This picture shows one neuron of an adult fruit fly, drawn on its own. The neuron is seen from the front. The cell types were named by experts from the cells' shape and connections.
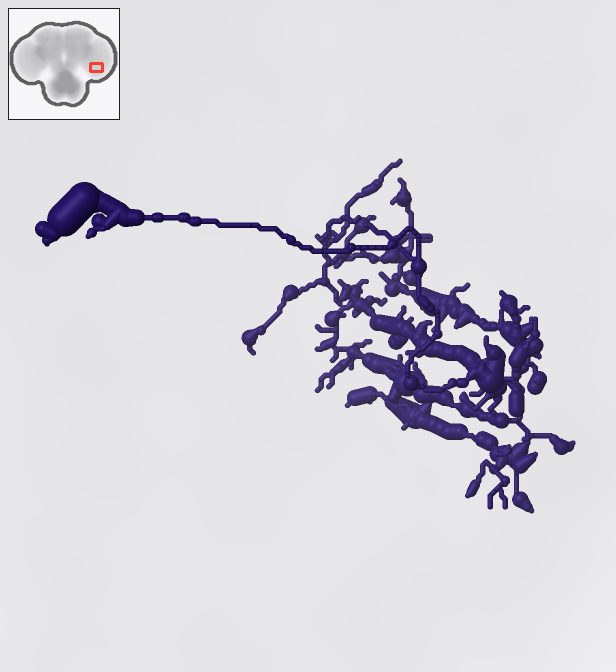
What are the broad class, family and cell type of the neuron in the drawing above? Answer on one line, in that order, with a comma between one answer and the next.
optic-lobe intrinsic neuron, Dm, Dm9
